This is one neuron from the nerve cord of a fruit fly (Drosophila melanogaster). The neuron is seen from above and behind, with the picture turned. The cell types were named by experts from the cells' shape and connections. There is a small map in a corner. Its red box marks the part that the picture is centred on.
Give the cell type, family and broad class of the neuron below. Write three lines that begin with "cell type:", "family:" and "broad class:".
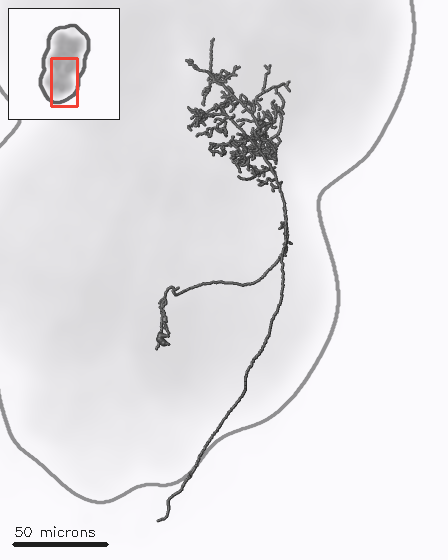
cell type: MNhl87
family: hemilineage 06A
broad class: motor neuron of the nerve cord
